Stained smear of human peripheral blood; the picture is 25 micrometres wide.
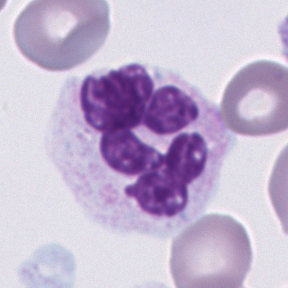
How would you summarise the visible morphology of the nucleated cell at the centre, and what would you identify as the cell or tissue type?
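Start with the shape: the outline is roughly round. Now follow the nucleus, and you'll see it's divided into more than three separate lobes. The cytoplasm holds fine, faint pinkish-violet granules, and you won't find any vacuoles there. What we have here is a segmented neutrophil.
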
